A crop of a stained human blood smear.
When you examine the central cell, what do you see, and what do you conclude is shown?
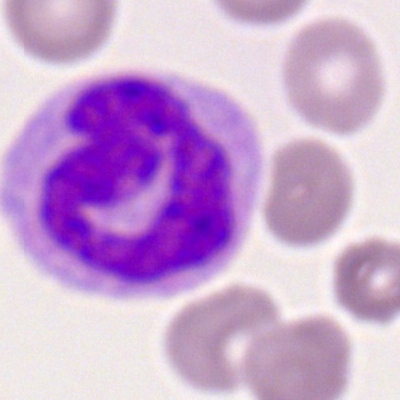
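Smooth, round outline. Nucleus folded around a curved pale cleft in its middle. Chromatin deep purple, mottled with darker clumps. No nucleoli seen. Monocyte.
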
